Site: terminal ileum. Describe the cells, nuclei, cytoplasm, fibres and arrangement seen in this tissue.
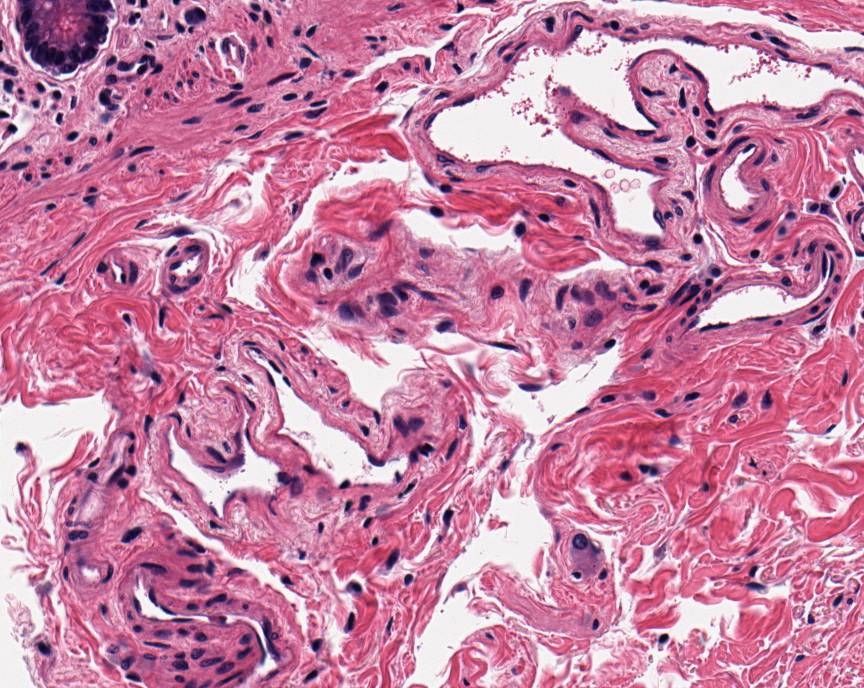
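Numerous thin-walled, irregular, branching channels lined by flat endothelial cells wind across the field. In the top left corner lies a rounded, densely basophilic epithelial structure with a rim of palisaded nuclei. No dense infiltrate of lymphocytes and no fat cells are present.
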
